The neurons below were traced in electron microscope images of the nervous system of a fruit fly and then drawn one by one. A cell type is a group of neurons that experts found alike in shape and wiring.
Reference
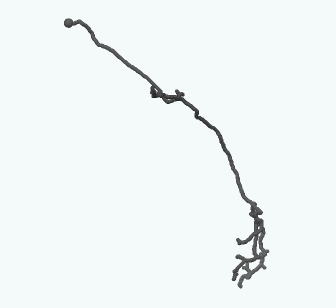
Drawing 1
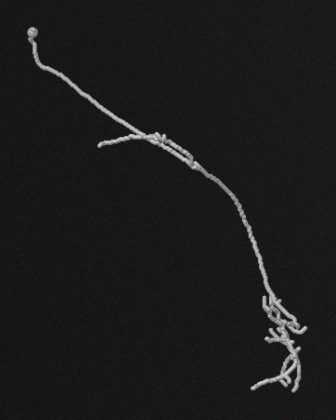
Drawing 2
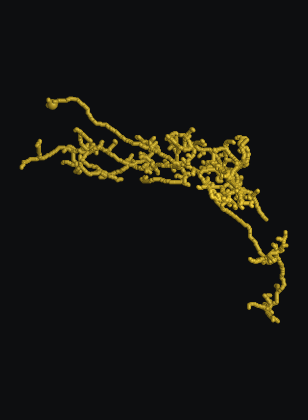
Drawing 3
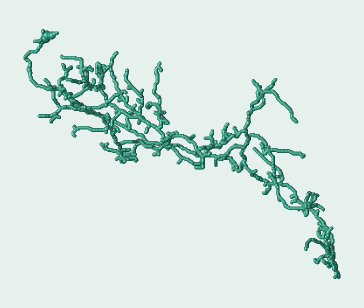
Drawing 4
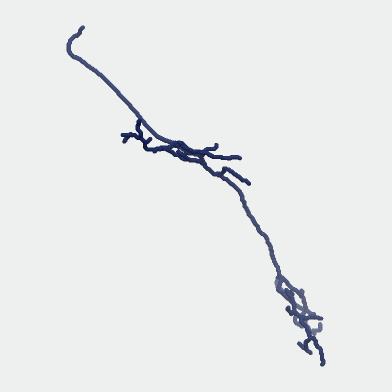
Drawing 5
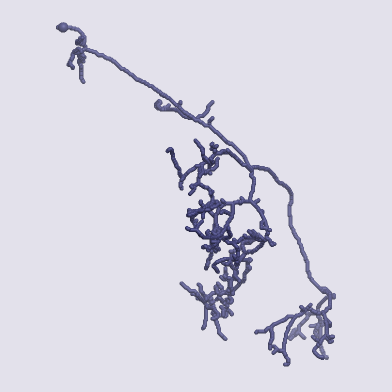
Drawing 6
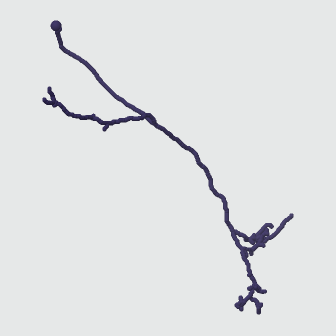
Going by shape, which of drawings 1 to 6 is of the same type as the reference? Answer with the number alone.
1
